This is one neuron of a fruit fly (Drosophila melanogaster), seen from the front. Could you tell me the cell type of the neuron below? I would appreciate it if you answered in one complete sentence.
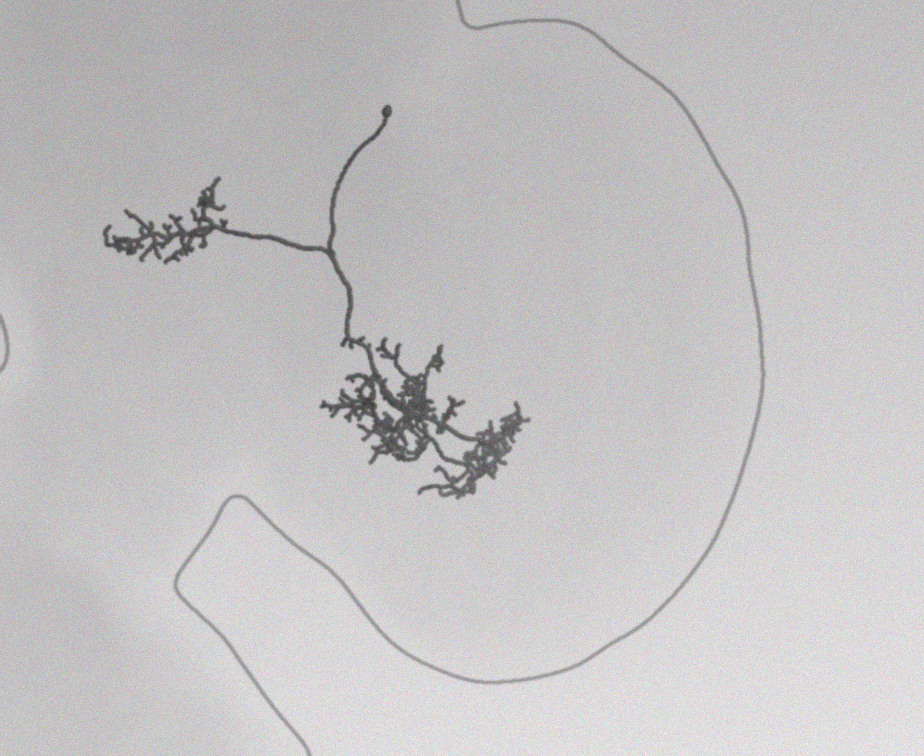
The neuron is a member of cell type LPLC4.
